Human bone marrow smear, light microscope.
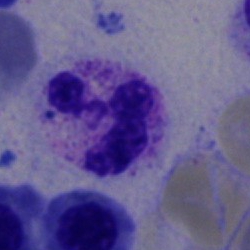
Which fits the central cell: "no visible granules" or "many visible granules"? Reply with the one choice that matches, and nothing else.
Many visible granules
